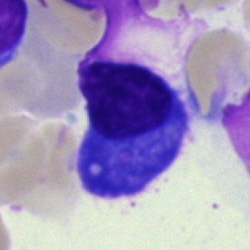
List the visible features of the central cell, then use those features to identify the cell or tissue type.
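See how the nucleus sits off-centre, up toward the top of the cell, with dense, dark purple chromatin? There's plenty of cytoplasm, and it's deep blue. Down in its lower left sits one small clear vacuole. That one's a plasma cell.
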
